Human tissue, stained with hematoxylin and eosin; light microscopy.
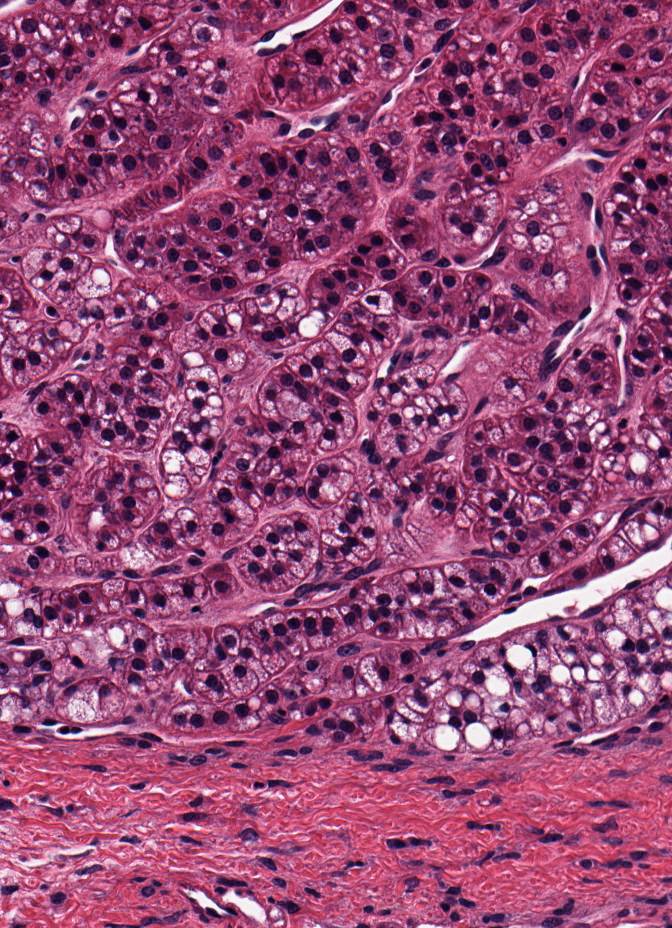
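Adrenal gland. Closely packed epithelial cells fill the upper four-fifths of the field; a band of dense fibrous tissue runs across the bottom. The cells form rounded clusters and short cords, each outlined by thin, delicate septa. Each cell has one small, round, dark nucleus, and the nuclei are fairly uniform. The bottom band is wavy pink collagen with elongated spindle nuclei running horizontally.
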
